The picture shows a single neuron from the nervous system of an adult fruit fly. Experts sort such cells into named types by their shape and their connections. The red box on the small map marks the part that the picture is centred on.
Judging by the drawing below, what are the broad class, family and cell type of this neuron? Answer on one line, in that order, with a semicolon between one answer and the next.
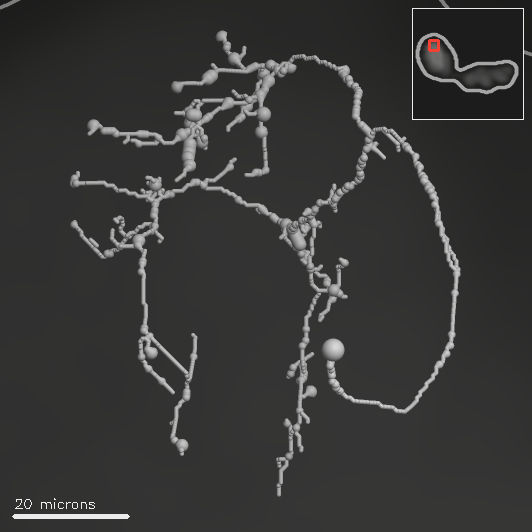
central-brain intrinsic neuron; hemilineage SLPpl3; SLP345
